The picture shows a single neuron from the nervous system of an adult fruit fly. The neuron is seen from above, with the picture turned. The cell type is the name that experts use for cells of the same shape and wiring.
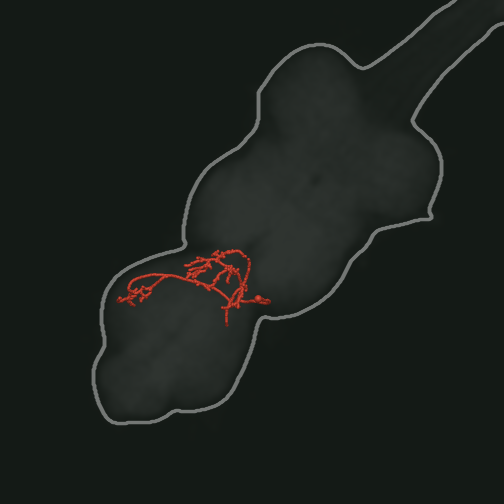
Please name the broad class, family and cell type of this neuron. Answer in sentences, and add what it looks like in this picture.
It is a nerve-cord intrinsic neuron. The family is hemilineage 01A. It is of cell type IN01A066. It lies in the nerve cord. Its cell body lies in the middle of the picture.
